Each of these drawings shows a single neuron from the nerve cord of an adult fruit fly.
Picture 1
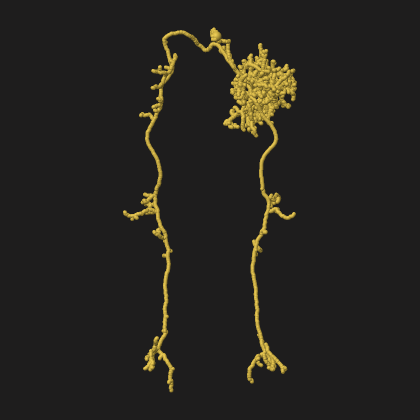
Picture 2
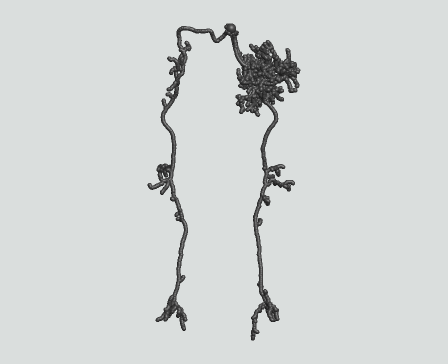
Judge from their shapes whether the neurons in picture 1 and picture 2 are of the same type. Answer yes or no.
yes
